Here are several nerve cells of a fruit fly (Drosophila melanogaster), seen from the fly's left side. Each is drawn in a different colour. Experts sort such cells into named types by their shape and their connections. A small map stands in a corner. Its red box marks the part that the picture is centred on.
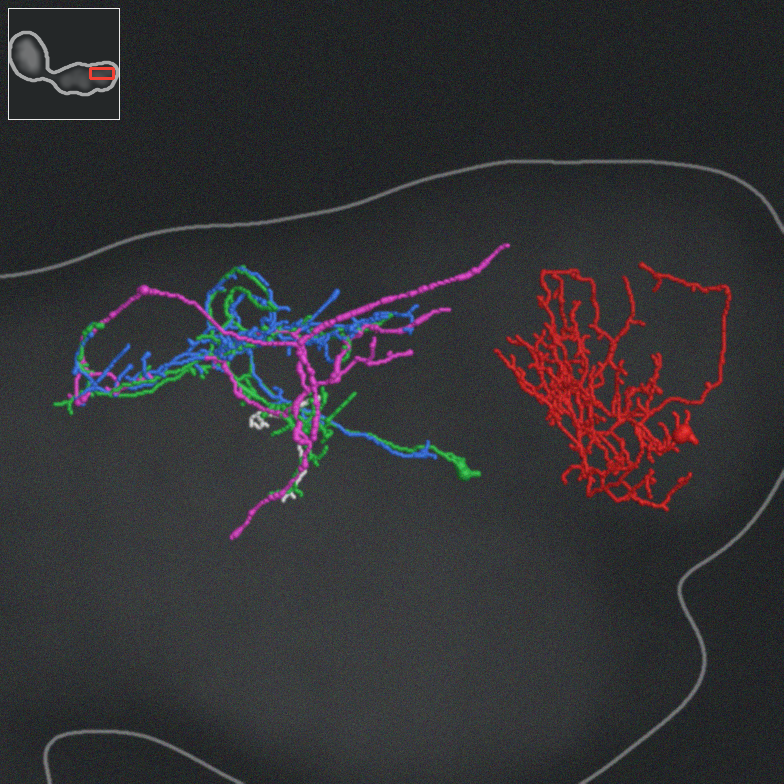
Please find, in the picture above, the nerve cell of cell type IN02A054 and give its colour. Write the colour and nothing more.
green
